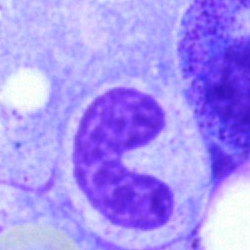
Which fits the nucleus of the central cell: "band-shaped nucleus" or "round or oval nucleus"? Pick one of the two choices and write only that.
Band-shaped nucleus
